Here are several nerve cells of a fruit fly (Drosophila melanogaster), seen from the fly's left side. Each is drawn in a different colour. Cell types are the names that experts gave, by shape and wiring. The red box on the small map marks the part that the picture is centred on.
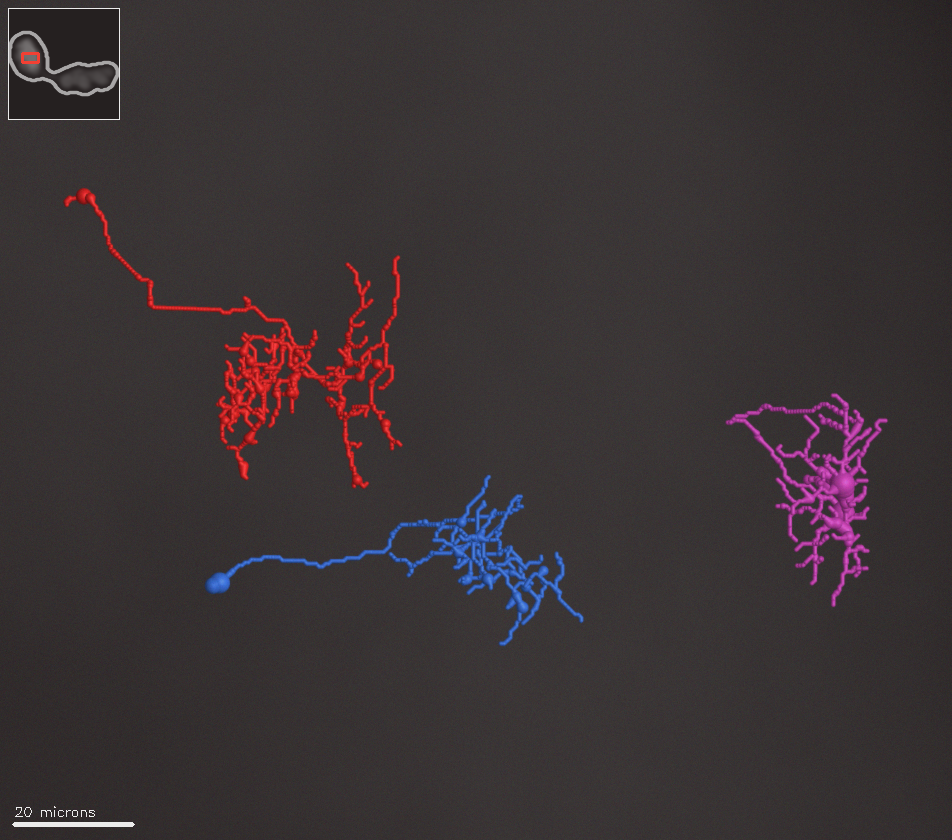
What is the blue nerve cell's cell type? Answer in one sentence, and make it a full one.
This nerve cell is given the cell type Cm4.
